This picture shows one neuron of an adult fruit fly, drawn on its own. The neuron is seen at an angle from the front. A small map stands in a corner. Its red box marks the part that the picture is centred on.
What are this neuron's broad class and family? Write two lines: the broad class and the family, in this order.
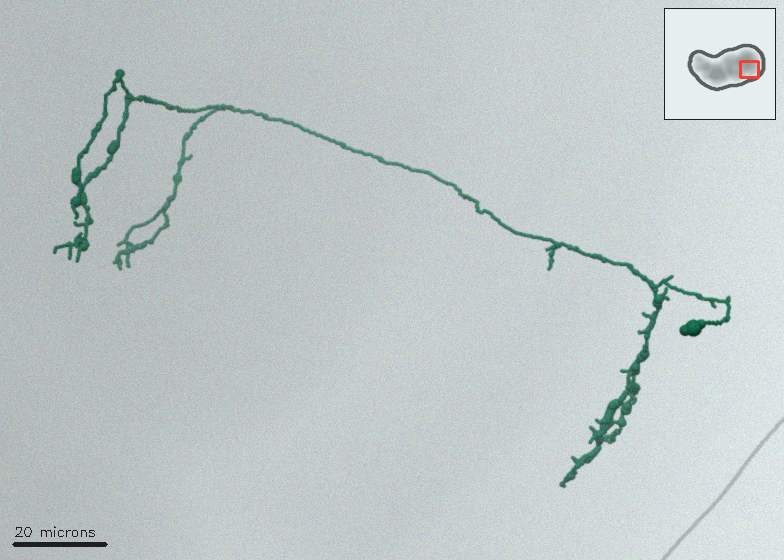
optic-lobe intrinsic neuron
TmY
